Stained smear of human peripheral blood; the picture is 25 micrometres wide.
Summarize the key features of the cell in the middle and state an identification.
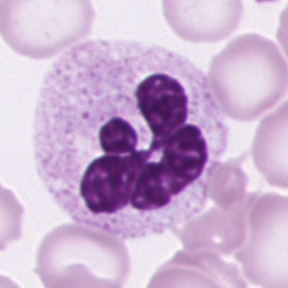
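First, the nucleus: no nucleoli are visible. Next, the amount and tint of cytoplasm: plentiful and pale pinkish-lilac. Then the granules: fine, lilac-pink and evenly scattered through the cytoplasm. Vacuoles: none seen. Last, the name: segmented neutrophil.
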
